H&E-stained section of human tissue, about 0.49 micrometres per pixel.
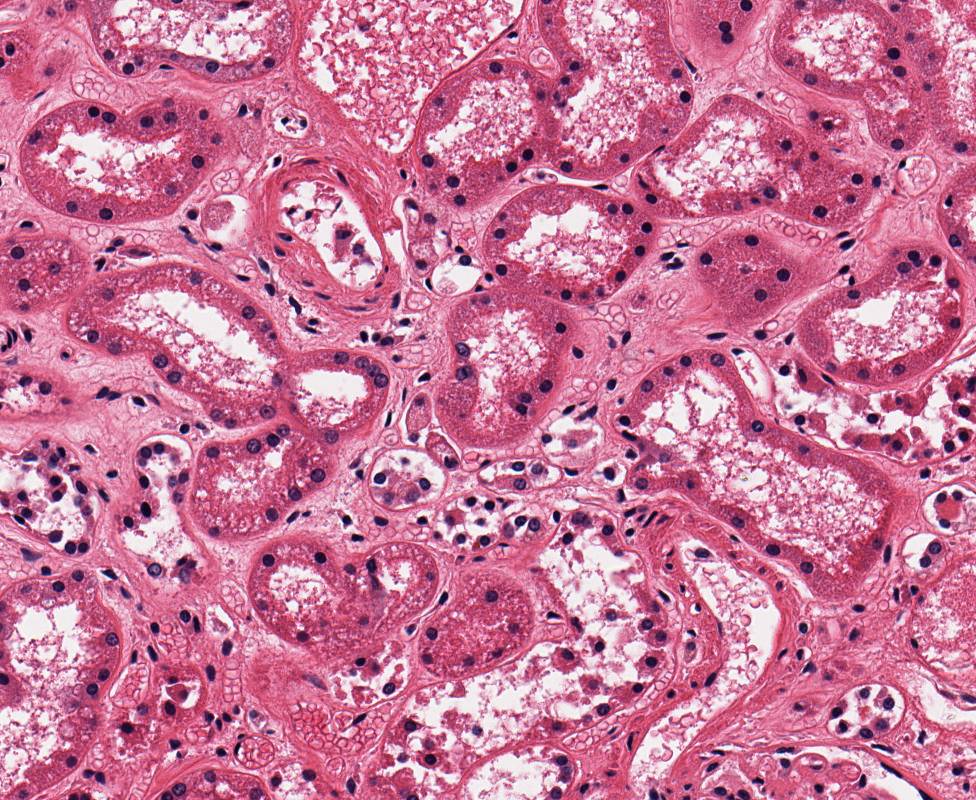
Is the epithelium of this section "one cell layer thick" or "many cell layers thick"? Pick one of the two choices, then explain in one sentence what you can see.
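One cell layer thick. Most tubules are lined by a single layer of cuboidal cells with pink, granular cytoplasm.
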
